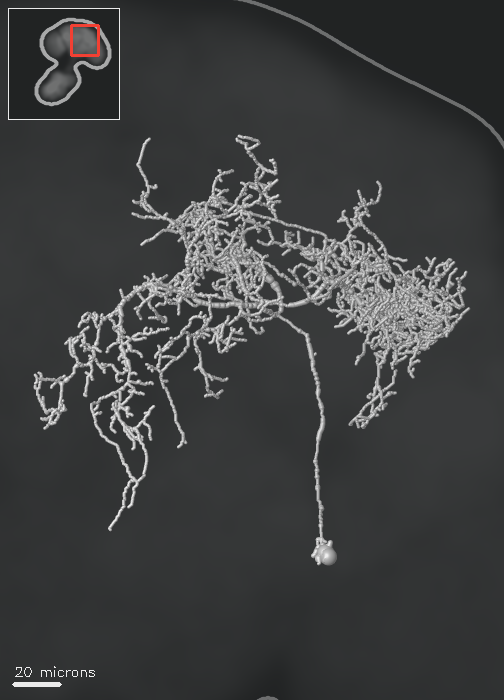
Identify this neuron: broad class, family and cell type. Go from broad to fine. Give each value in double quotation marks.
"central-brain intrinsic neuron", "class DAN", "PPL202"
